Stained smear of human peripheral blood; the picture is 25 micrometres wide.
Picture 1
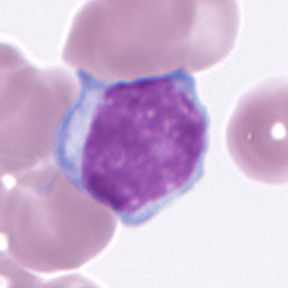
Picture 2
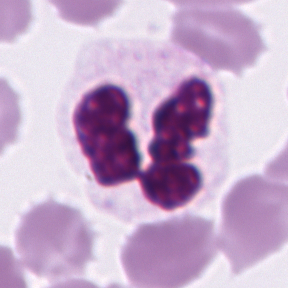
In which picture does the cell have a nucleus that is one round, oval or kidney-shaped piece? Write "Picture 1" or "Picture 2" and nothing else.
Picture 1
